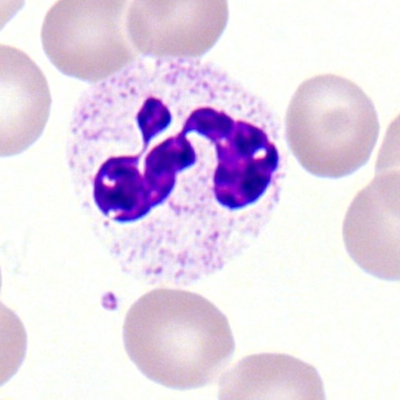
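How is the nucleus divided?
Into more than two lobes of dense, dark purple chromatin; the small upper lobe is joined to the rest by a thin strand.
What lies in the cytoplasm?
Fine lilac granules, scattered throughout.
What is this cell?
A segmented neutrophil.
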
